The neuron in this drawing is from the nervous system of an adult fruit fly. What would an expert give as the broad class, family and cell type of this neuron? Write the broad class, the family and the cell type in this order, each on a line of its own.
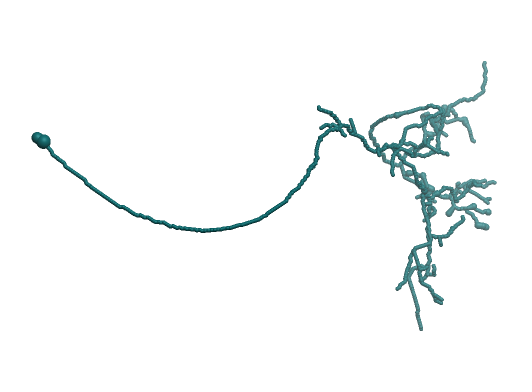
central-brain intrinsic neuron
hemilineage SLPad1_posterior
SIP045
